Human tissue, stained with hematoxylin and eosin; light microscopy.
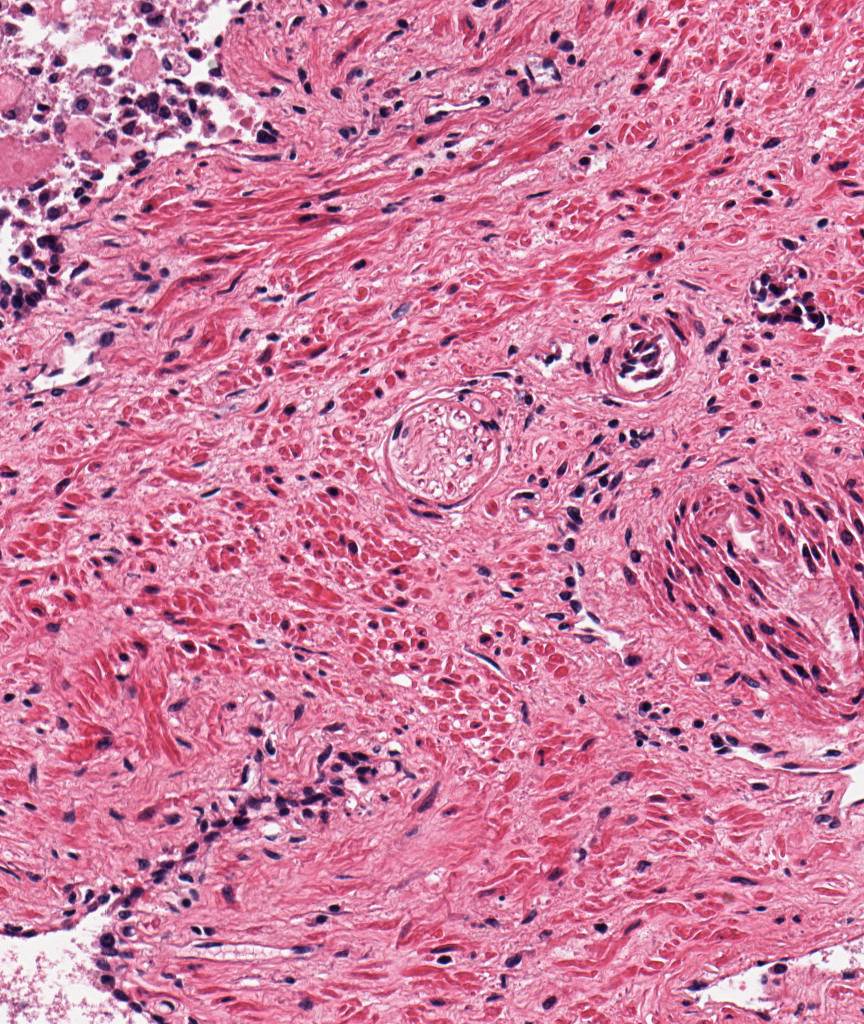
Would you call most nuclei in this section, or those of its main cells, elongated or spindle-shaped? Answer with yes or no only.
Yes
